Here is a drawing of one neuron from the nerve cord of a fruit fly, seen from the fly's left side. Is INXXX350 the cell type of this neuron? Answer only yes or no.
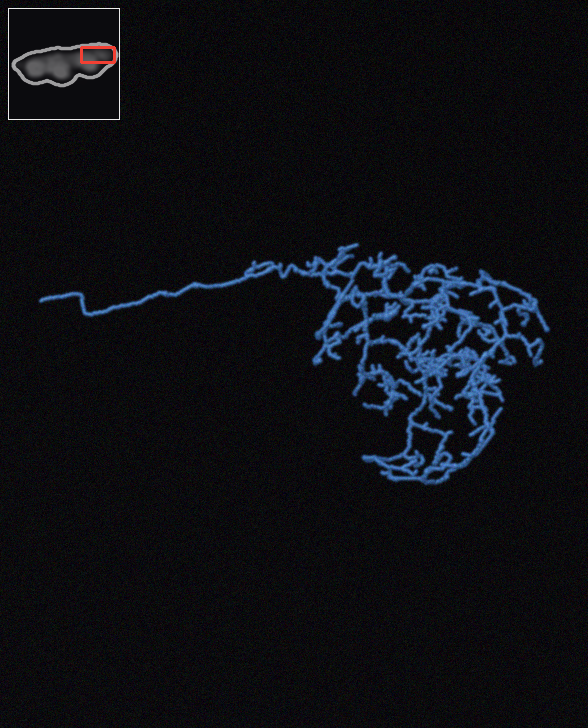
yes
